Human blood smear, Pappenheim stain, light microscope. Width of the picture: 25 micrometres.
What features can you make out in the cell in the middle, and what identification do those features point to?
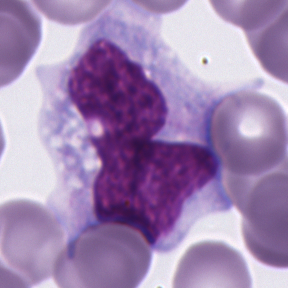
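Several pointed angular projections along an irregular outline. Nucleus irregular, pinched into upper and lower parts. Small clear vacuoles clustered in the cytoplasm left of the nucleus; no coarse granules. Cell: monocyte.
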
